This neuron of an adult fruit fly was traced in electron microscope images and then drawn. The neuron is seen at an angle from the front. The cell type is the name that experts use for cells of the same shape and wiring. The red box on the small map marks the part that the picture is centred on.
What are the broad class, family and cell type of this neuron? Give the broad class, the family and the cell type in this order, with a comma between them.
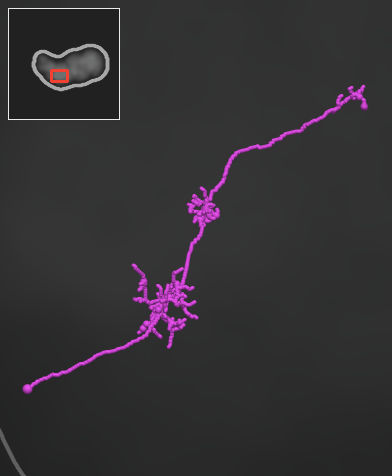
optic-lobe intrinsic neuron, Tm, Tm6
